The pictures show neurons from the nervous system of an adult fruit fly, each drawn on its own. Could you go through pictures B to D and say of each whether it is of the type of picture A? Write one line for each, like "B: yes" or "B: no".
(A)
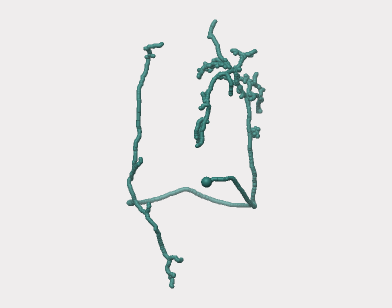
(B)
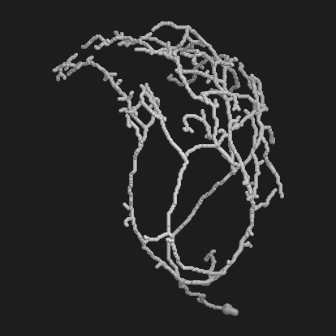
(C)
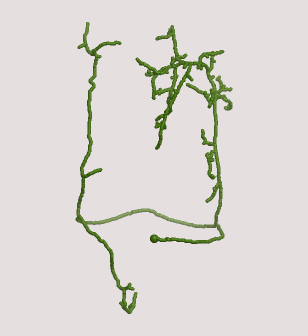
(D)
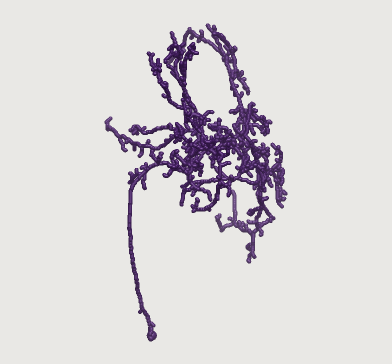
B: no
C: yes
D: no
